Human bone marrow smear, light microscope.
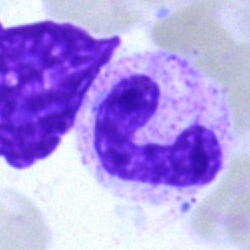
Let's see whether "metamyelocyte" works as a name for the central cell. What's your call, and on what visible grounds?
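Nucleus: a single thick curved band, C- or horseshoe-shaped, its hollow opening to the upper right.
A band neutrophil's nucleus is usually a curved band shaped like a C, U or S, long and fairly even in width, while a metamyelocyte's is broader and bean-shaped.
So: band neutrophil, not metamyelocyte. One band, not split into lobes: in keeping with band neutrophil.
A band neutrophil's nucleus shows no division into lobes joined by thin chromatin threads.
Chromatin dark purple, coarsely clumped: for band neutrophil.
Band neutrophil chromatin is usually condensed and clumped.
No nucleoli visible: no count against metamyelocyte.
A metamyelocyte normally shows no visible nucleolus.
Outline roughly round; a larger, deeply purple-stained cell with an irregular outline lies directly to its left.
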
